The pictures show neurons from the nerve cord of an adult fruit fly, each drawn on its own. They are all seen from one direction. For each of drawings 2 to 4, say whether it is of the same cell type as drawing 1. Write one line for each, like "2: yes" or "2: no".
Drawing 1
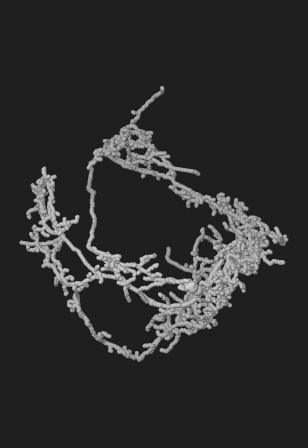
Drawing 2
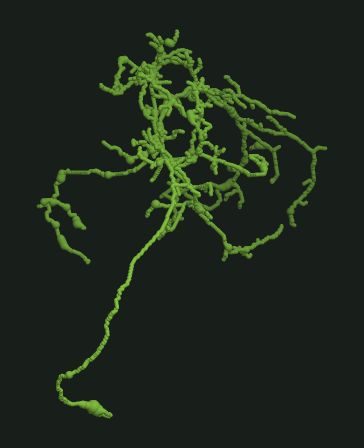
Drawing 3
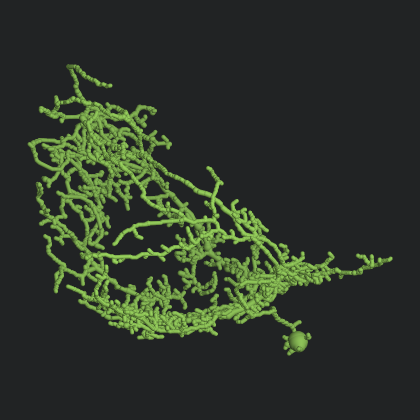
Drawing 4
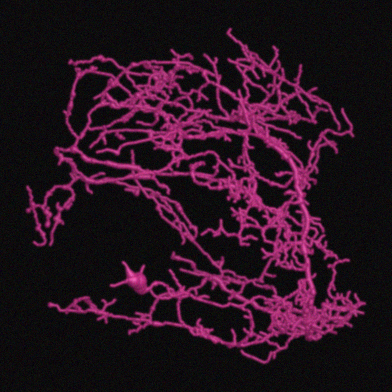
2: no
3: yes
4: yes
